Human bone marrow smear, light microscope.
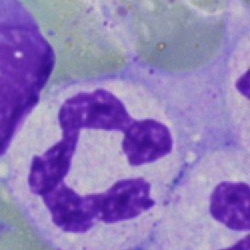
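Segmented neutrophil in the middle of this stained bone marrow smear: note the nucleus bent into a ring that's open on its right side. Its chromatin is dark purple and coarsely clumped, and there's plenty of pale lilac-pink cytoplasm holding only fine, faint granules.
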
